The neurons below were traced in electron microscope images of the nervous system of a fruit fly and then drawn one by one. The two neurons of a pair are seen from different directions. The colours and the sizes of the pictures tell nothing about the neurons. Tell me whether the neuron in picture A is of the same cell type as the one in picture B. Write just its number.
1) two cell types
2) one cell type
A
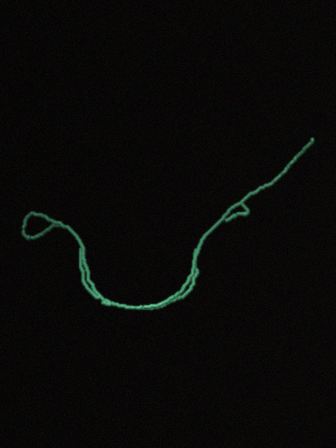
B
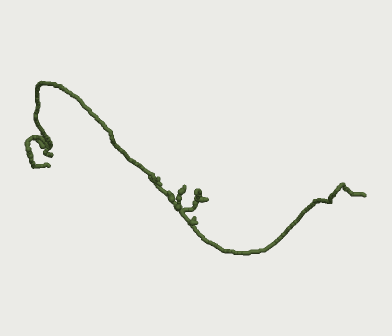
1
